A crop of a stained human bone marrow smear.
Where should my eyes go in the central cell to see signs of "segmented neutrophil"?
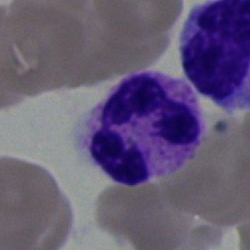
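Here the segmented neutrophil has a roughly round outline and pale pinkish-lilac cytoplasm.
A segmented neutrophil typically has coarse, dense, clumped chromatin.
This one's chromatin is dense and dark purple, so that part fits.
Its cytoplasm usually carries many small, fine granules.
The fine, small granules in this cytoplasm go along with that too.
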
